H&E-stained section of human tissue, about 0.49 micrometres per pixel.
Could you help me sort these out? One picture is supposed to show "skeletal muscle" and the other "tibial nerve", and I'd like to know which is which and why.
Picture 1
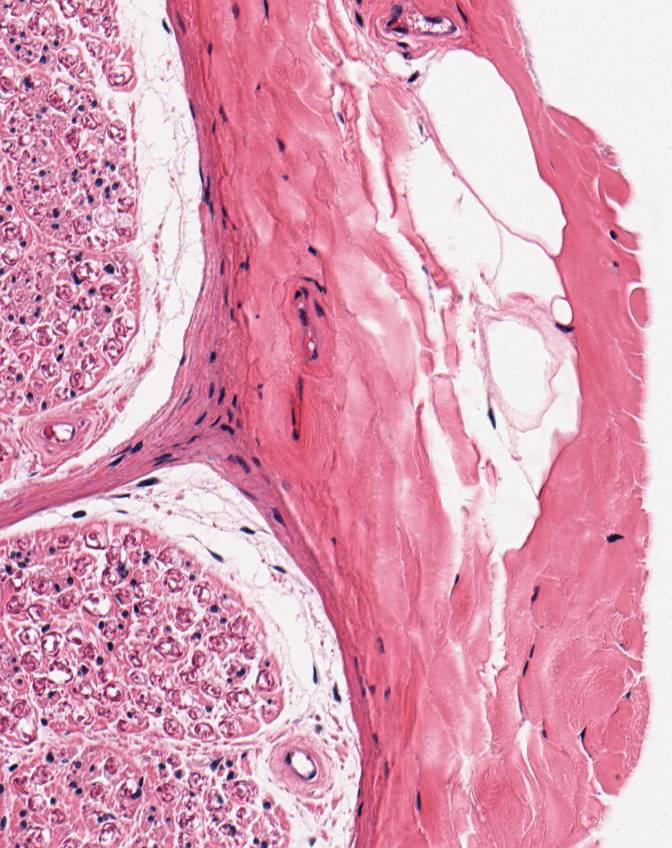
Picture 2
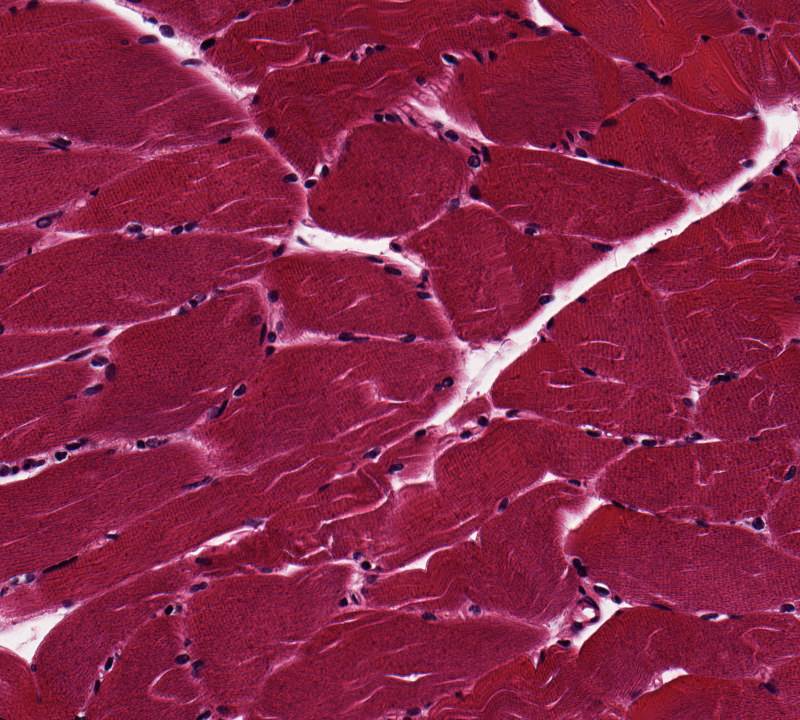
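The tibial nerve is picture 1; skeletal muscle, picture 2. Two rounded fascicles cut in cross-section lie one above the other at the left edge of the nerve field, packed with small round profiles of myelinated nerve fibres, each a central axon in a pale ring. Small dark nuclei are scattered between these fibres, while nuclei in the dense collagen band are sparse, dark and elongated. By contrast, skeletal muscle fibres have cytoplasm stained deep red with eosin and dark, flattened nuclei at their edges rather than in their centres. A pale band of connective tissue runs diagonally from the upper right toward the centre of that field, and no fat cells are present there.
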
